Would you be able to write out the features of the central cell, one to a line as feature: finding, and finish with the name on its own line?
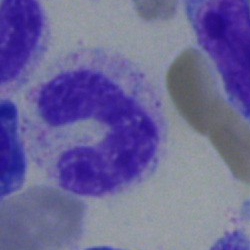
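Outline: roughly round, smooth
Nucleus: C shape, opening faces left
Nucleoli: none visible
Cytoplasm: no vacuoles
Name: band neutrophil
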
